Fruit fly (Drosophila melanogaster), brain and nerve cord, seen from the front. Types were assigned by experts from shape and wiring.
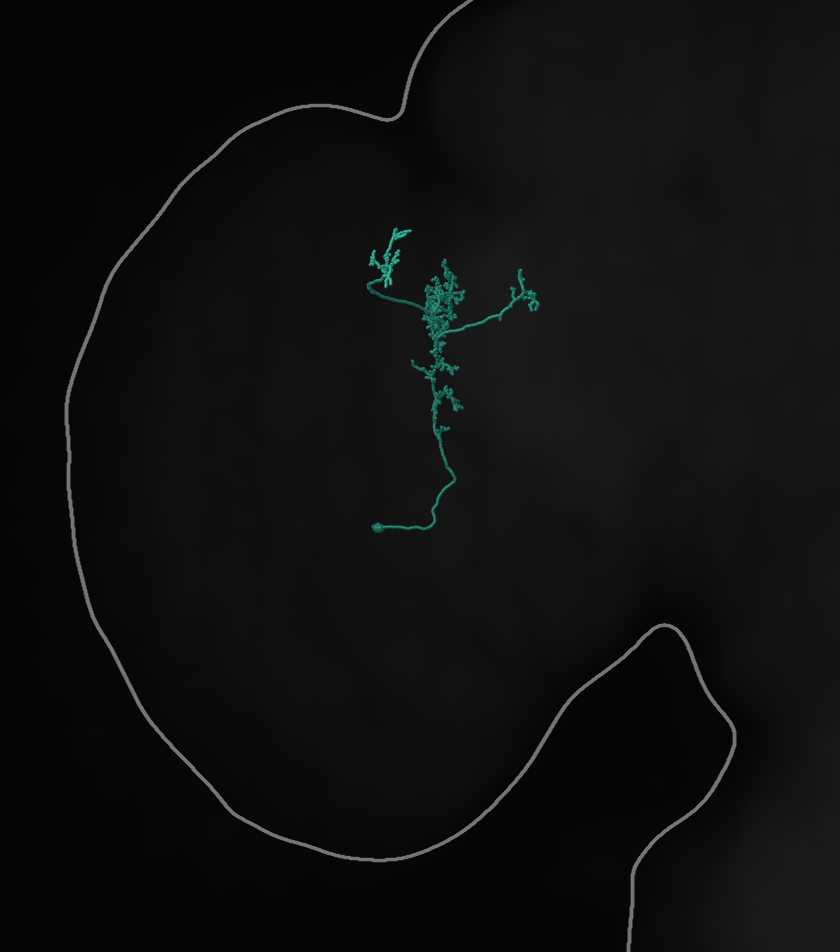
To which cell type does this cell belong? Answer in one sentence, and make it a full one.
The type of this neuron is the cell type Y12.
